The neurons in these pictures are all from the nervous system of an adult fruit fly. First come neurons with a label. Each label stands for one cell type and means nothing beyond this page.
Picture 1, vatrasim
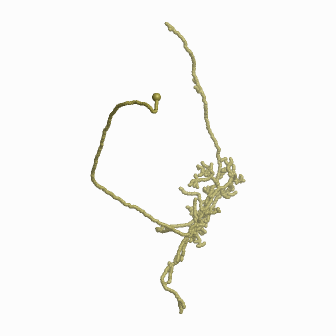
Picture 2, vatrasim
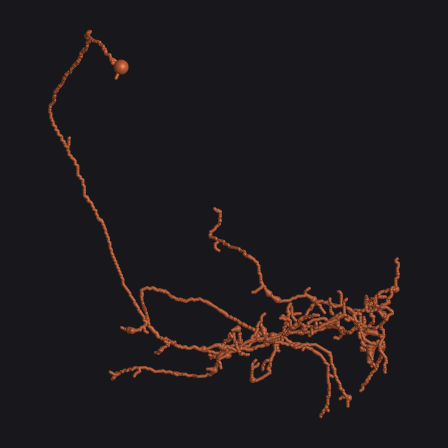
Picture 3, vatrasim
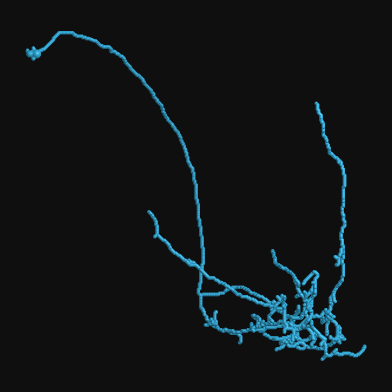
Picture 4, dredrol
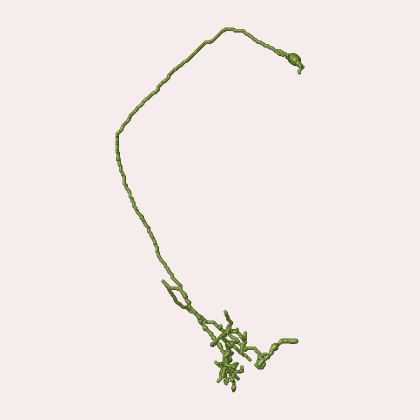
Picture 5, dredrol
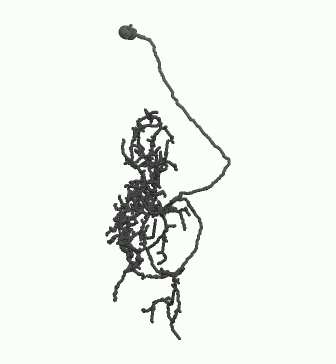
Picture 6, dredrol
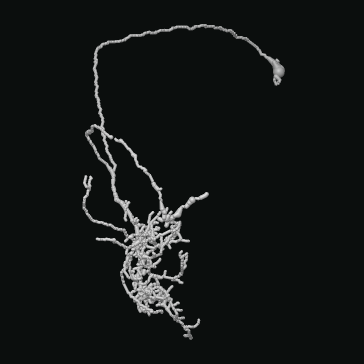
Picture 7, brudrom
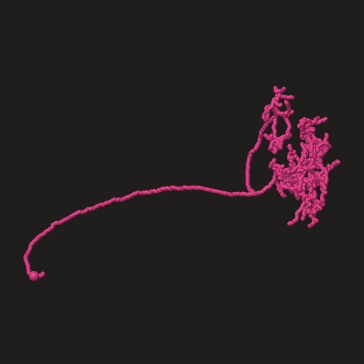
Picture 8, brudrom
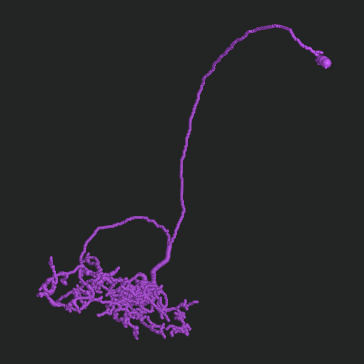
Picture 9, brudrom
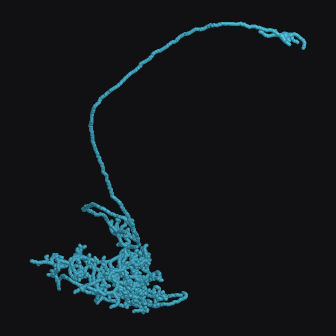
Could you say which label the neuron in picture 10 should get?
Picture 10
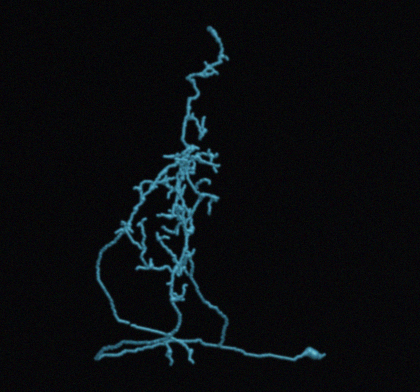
vatrasim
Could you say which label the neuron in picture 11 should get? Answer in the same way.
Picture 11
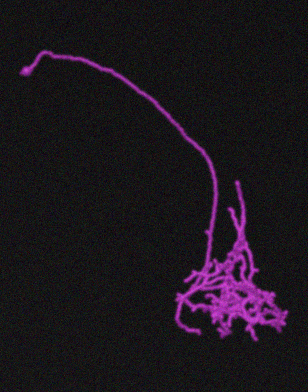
vatrasim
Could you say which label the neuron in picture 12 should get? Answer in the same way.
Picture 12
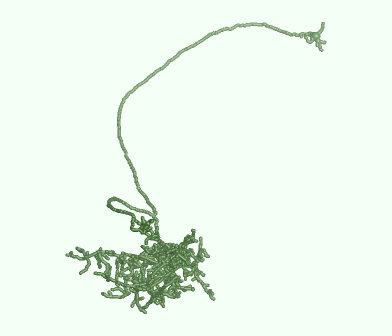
brudrom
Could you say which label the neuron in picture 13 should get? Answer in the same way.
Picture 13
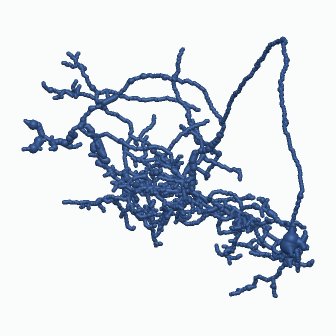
dredrol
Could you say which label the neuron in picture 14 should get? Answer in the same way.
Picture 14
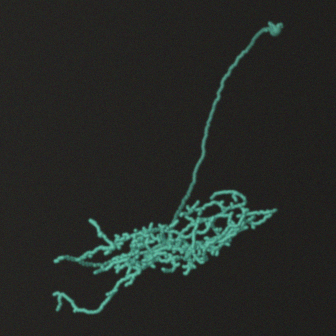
dredrol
